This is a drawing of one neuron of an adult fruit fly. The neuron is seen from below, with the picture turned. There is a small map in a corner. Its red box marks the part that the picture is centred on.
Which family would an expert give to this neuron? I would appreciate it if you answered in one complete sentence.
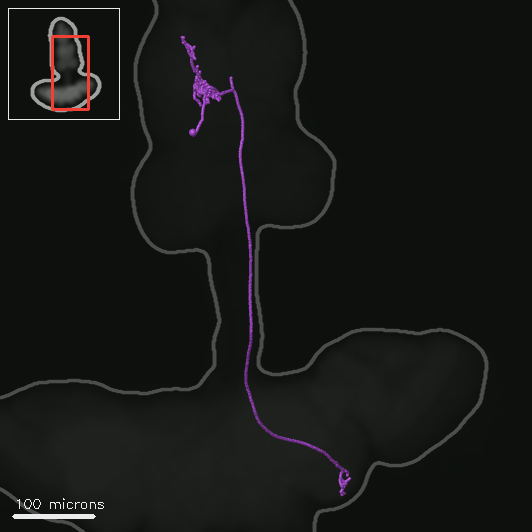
This neuron is grouped under the hemilineage 10B family.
